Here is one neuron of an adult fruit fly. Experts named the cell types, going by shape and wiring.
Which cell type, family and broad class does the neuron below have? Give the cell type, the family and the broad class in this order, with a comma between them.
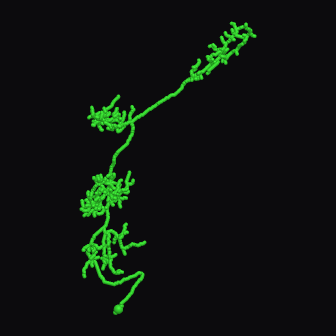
TmY5a, TmY, optic-lobe intrinsic neuron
